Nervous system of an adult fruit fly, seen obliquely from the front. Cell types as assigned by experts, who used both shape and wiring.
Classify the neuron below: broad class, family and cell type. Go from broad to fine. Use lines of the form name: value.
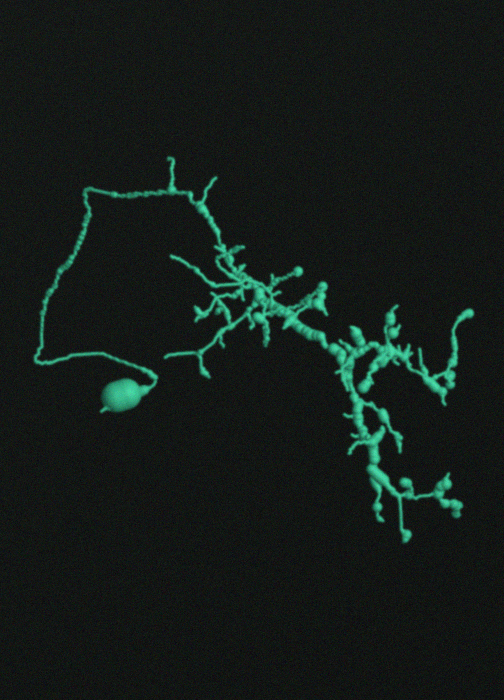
broad class: nerve-cord intrinsic neuron
family: hemilineage 12B
cell type: IN12B092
